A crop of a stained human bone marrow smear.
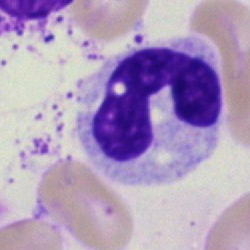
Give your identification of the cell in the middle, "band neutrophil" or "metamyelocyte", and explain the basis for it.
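This is a band neutrophil. First point, the nucleus: a thick curved band, shaped like an upside-down U and open toward the bottom. Second, the cytoplasm: abundant and pale lilac-grey, holding only fine, faint granules. Third, a small round white spot lies over the left limb of the nucleus.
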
